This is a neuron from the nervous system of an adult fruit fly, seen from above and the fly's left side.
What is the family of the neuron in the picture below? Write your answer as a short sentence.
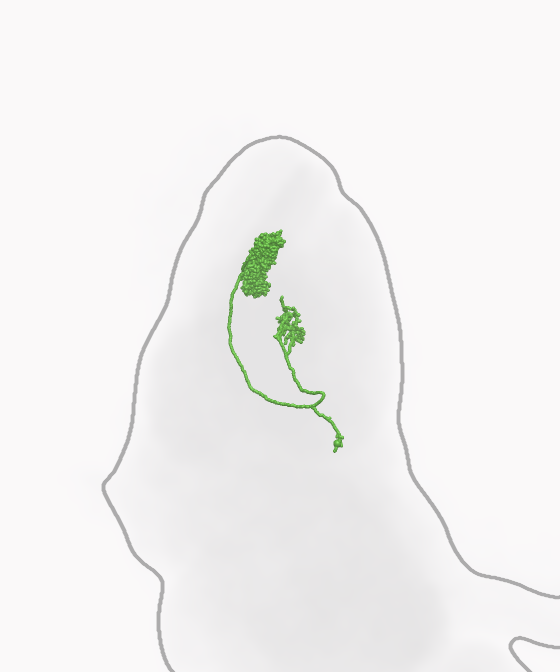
The family is MeLo.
